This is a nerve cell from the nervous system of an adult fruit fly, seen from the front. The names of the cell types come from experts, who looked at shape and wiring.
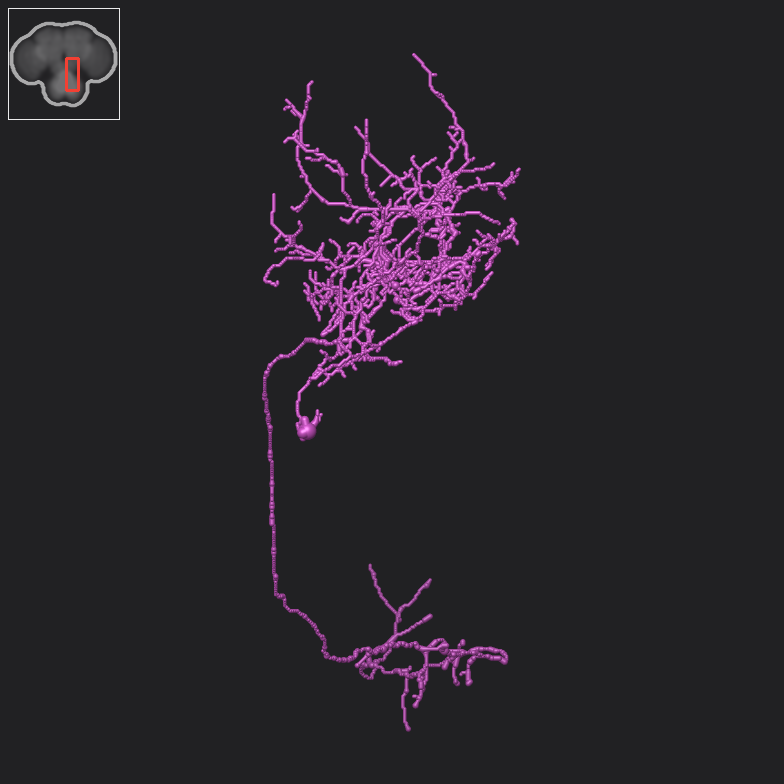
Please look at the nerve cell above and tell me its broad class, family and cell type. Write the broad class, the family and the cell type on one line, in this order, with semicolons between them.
descending neuron; DNge; DNge069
